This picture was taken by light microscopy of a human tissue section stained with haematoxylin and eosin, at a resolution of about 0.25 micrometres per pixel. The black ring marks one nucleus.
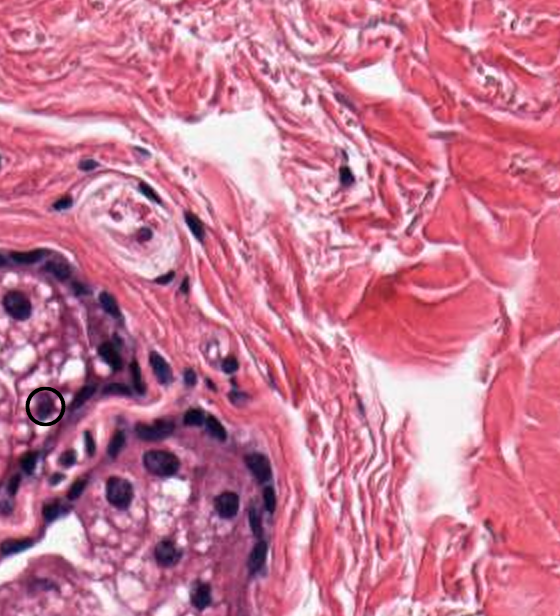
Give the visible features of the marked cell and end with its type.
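The cytoplasm is pale pink and crowded with small clear vacuoles, giving it a foamy, bubbly look. It lies among other similarly foamy cells that together form a rounded lobule. It sits near the outer edge of that lobule, just inside a rim of flattened, darker nuclei that follows the lobule border toward the surrounding pink fibres. Type of cell: sebaceous gland cell.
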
